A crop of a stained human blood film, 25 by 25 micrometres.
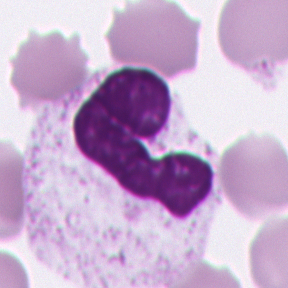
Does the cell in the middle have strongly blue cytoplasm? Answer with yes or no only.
No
